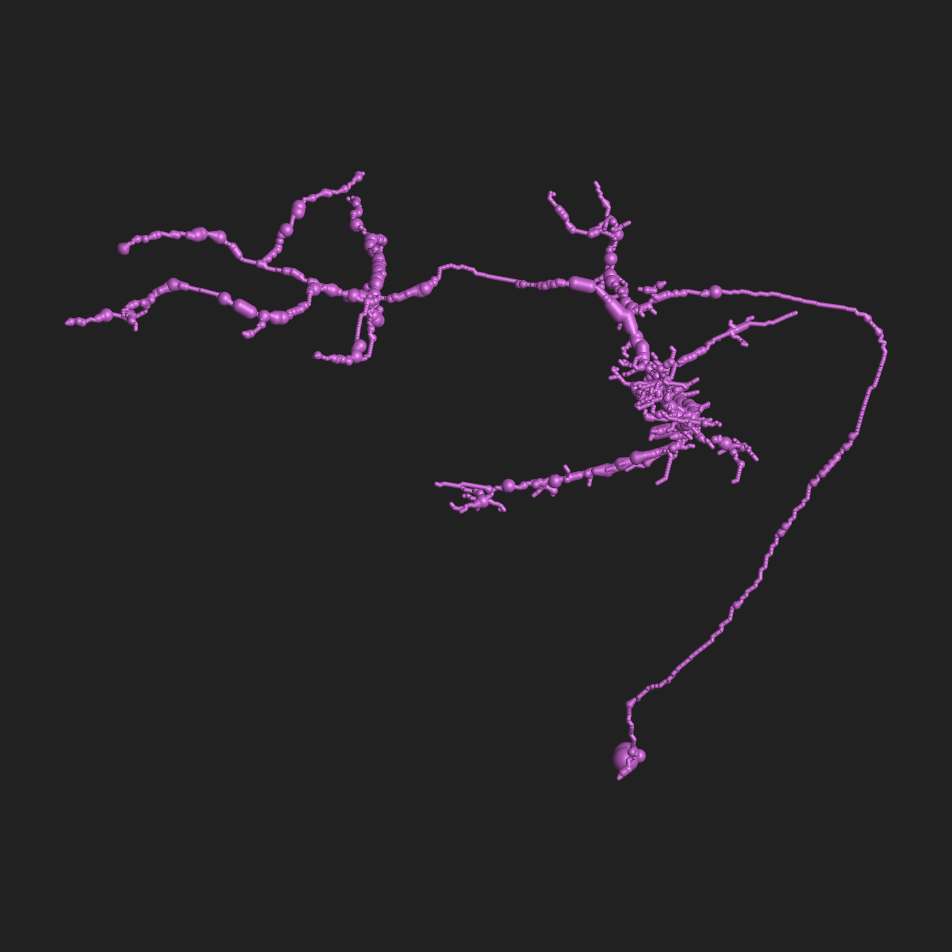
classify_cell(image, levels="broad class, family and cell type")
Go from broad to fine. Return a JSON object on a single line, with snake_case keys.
{"broad_class": "nerve-cord intrinsic neuron", "family": "hemilineage 06A", "cell_type": "IN06A085"}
